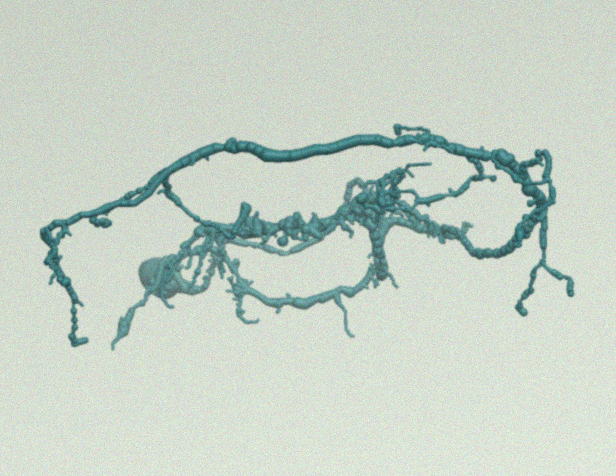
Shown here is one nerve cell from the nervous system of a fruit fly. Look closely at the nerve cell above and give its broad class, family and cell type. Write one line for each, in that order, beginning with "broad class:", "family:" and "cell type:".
broad class: nerve-cord intrinsic neuron
family: hemilineage 19B
cell type: IN19B002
